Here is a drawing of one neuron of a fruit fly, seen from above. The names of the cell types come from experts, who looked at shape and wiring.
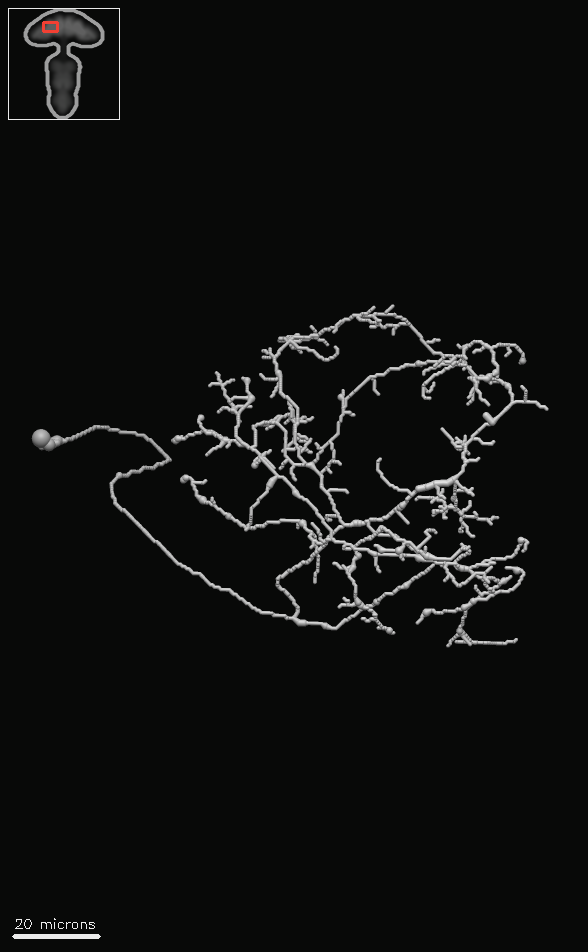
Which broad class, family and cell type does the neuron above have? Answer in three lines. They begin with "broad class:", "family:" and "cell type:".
broad class: central-brain intrinsic neuron
family: hemilineage SLPav2
cell type: CB1352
